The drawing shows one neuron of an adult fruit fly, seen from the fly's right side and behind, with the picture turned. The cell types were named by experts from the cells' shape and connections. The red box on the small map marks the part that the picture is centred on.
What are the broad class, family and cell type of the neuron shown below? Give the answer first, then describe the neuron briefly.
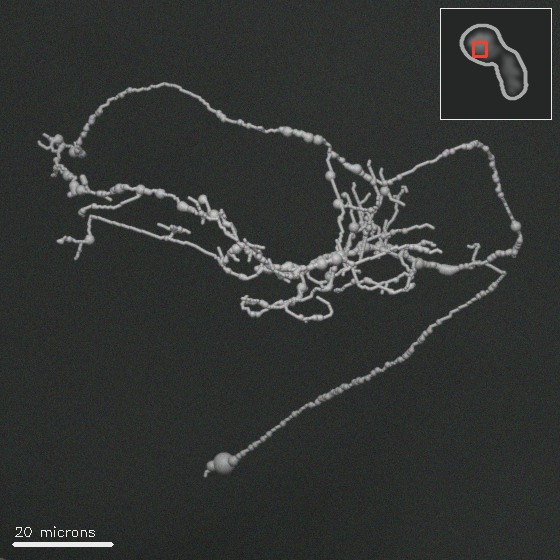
Its broad class is central-brain intrinsic neuron. The family is hemilineage VPNp1_medial. It is of cell type PLP188. Its cell body lies at the bottom of the picture. From left to right in the picture it spans about 100 microns. The picture shows dozens of branch ends.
